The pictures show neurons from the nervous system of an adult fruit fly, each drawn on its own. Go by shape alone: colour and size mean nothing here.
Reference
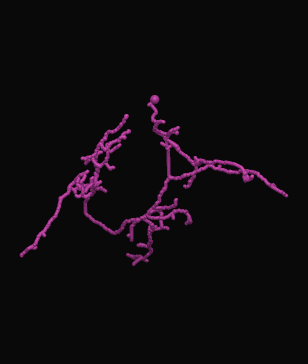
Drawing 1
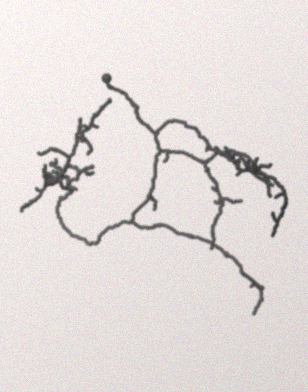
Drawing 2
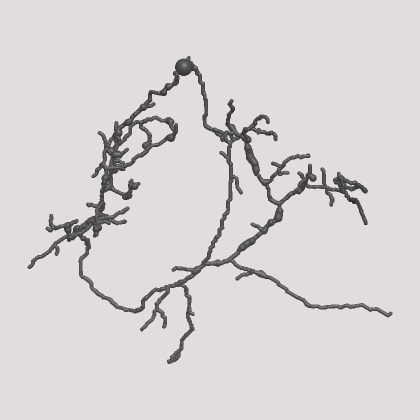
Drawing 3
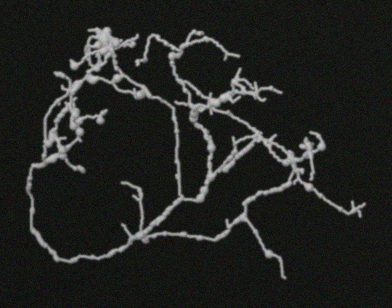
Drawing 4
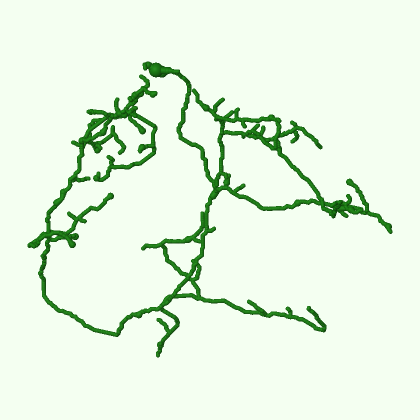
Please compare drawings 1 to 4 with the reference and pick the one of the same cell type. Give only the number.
2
